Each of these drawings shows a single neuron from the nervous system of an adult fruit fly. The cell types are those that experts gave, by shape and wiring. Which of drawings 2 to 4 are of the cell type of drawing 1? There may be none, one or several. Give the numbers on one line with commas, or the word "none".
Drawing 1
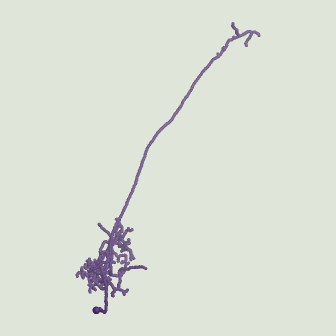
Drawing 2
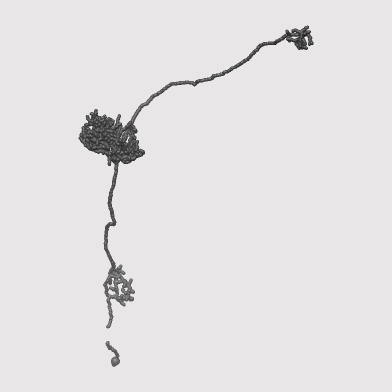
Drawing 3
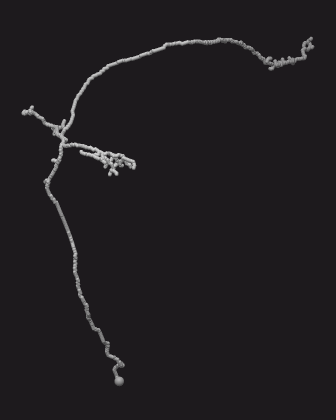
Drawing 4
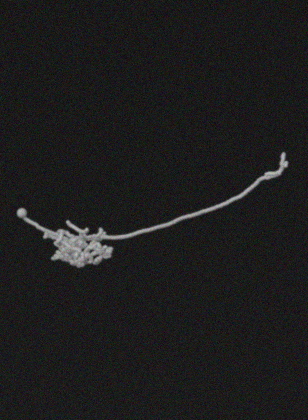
4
